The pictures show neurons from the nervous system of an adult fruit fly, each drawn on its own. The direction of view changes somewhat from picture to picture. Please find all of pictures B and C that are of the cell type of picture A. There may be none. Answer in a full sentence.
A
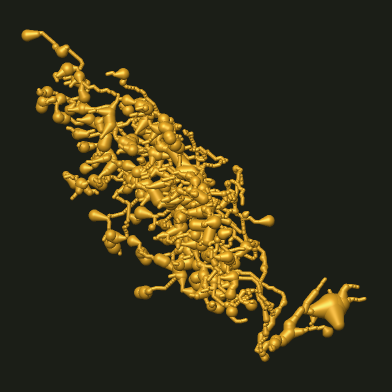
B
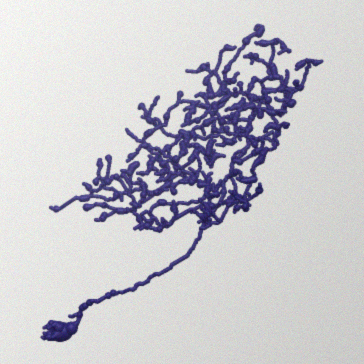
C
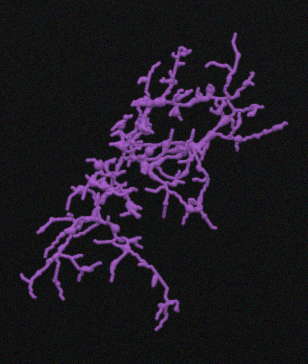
Picture B is of the same cell type.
